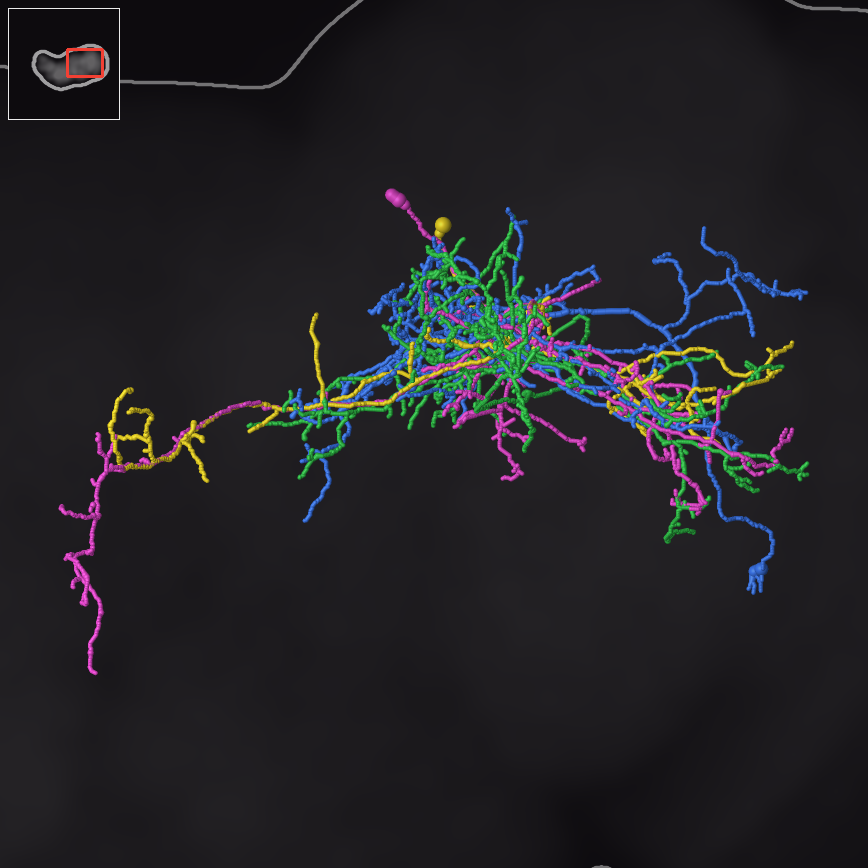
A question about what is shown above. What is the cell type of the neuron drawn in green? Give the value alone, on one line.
CL261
